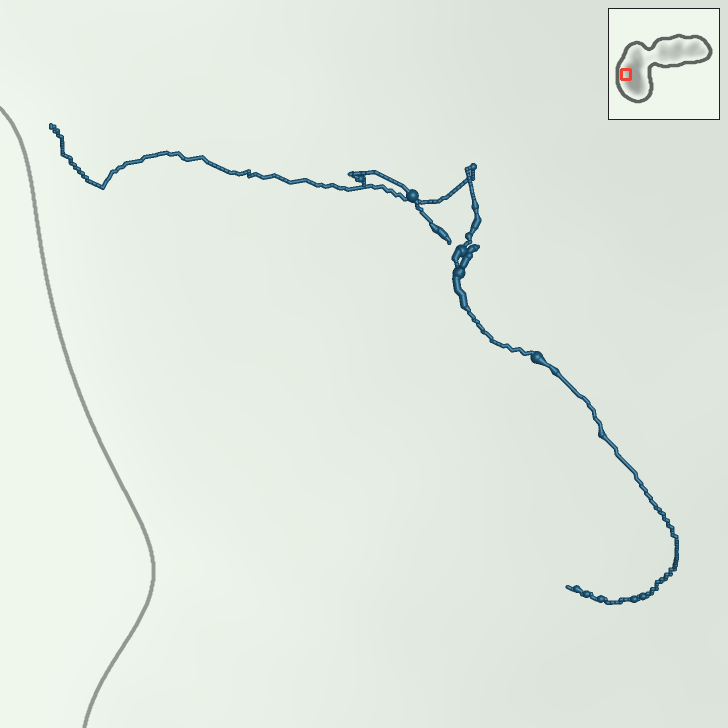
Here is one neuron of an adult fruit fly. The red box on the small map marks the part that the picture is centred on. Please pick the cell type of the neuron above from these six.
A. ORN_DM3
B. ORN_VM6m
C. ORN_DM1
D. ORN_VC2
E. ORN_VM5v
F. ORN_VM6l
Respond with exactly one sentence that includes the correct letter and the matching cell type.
Given as option B, ORN_VM6m is the cell type for the neuron.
